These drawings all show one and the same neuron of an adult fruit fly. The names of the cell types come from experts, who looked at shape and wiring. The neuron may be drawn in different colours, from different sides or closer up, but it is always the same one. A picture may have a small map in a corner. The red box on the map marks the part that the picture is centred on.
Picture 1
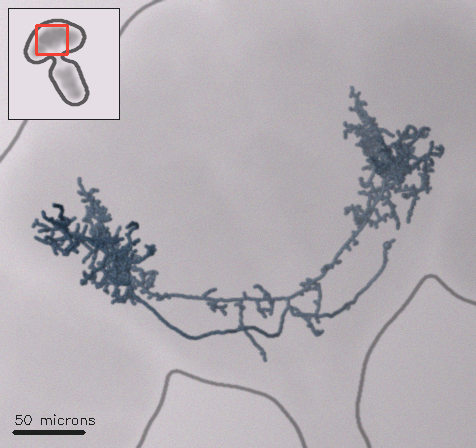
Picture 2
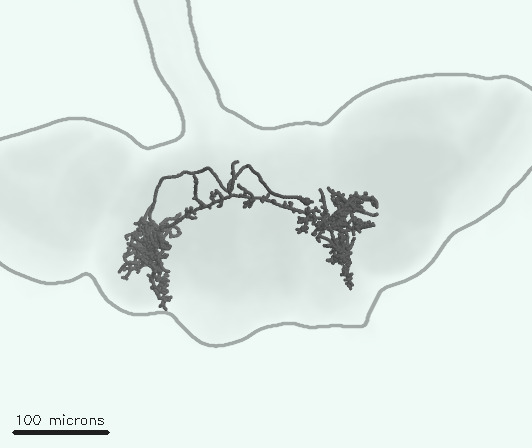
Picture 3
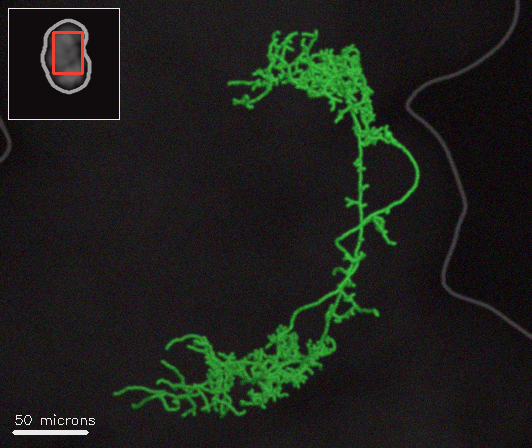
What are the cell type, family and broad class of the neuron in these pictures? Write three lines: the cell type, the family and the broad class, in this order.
SAD106
hemilineage LB7
central-brain intrinsic neuron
